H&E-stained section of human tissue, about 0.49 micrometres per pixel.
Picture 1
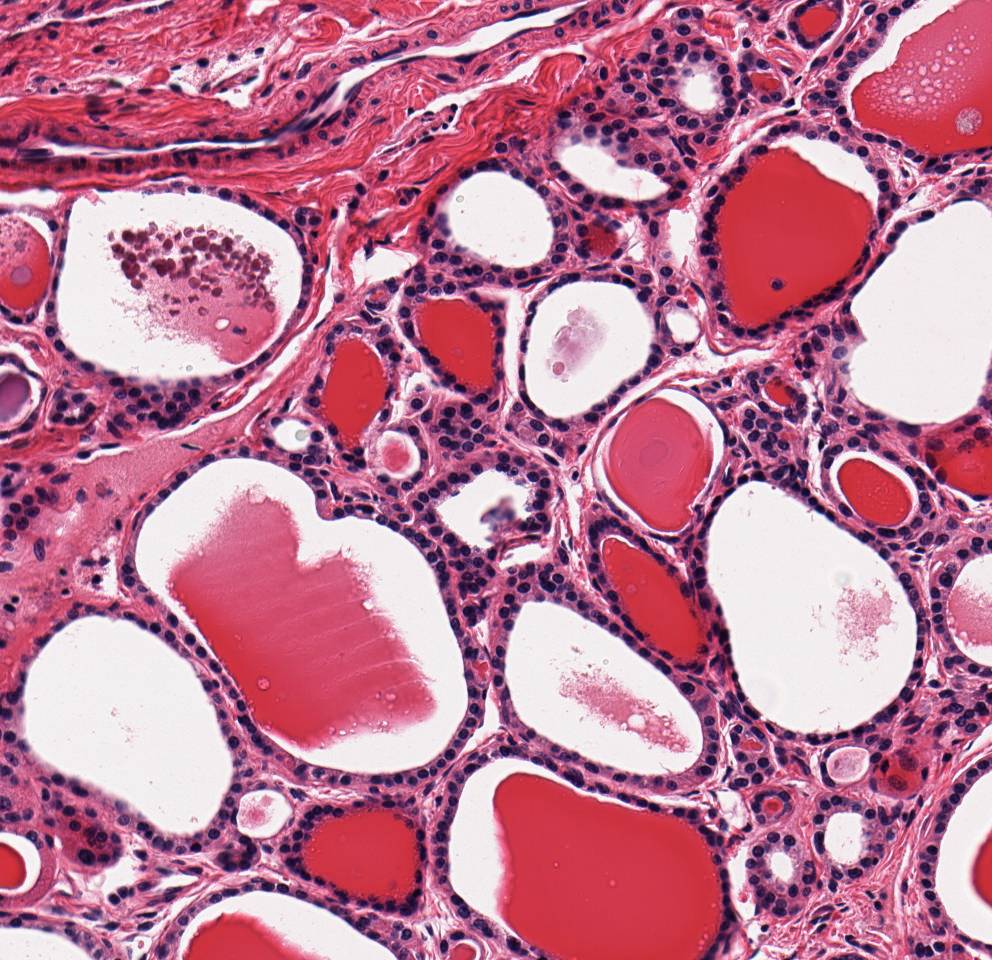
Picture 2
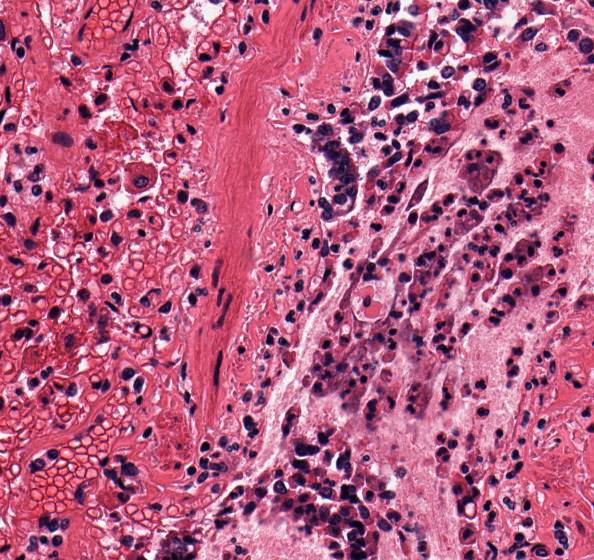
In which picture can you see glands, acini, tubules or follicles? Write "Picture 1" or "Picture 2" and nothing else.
Picture 1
